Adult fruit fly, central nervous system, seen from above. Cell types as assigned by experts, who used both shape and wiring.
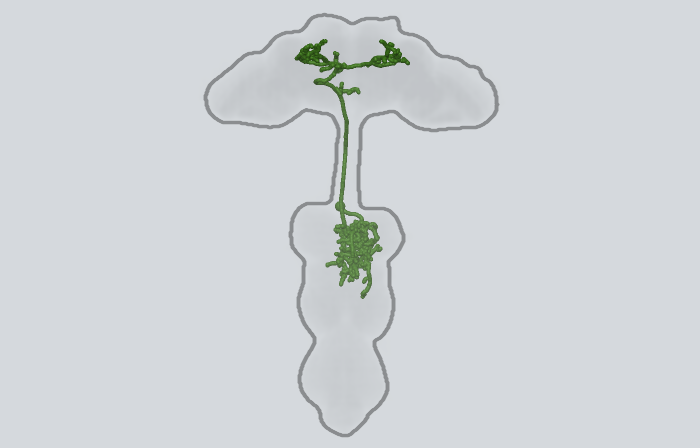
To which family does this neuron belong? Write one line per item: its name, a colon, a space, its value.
family: hemilineage 08B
